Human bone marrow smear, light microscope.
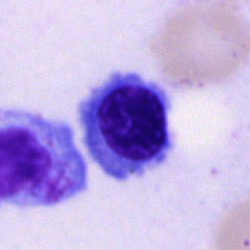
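Erythroblast, central cell, stained human bone marrow smear. Nucleus toward the right, occupying most of the cell; wider cytoplasmic rim on the left. Chromatin dark purple, dense. Cytoplasm blue.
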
